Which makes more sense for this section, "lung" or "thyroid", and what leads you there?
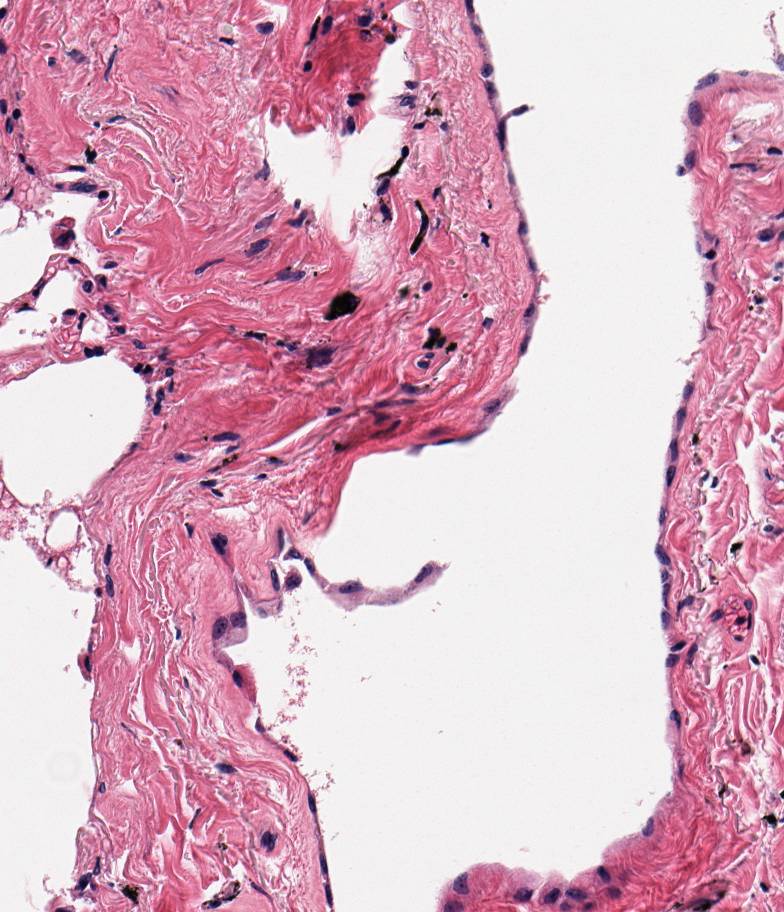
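I'd call this lung. The large central space, between a broad pink fibrous band on the left and a narrower one on the right, is empty.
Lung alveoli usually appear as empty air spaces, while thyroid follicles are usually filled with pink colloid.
The surfaces facing that space carry a single layer of flattened cells with dark nuclei.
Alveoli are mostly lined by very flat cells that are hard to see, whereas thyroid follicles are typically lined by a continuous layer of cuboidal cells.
Thin-walled empty spaces also adjoin the broad band at its left edge, in the upper half.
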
